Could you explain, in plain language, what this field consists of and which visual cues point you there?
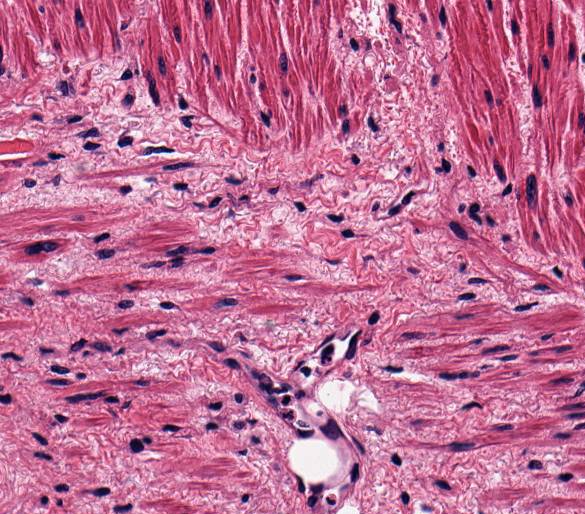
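Mostly smooth muscle here: in the lower half its bundles run roughly horizontally across the field. Look at the nuclei, elongated and dark, lying along the length of the fibres.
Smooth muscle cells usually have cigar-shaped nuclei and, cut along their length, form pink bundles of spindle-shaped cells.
Between and around the bundles there's pale pink, wavy, loosely arranged collagen, widest just below the upper muscle. And near the bottom centre a small structure holds some rounded clear white spaces.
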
